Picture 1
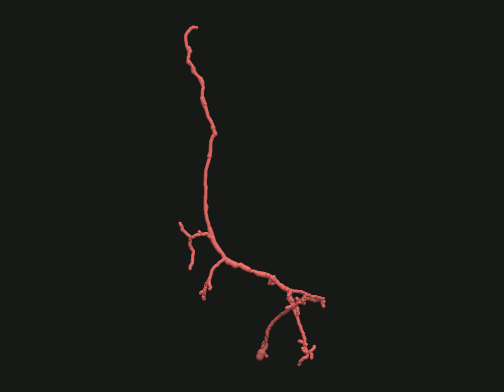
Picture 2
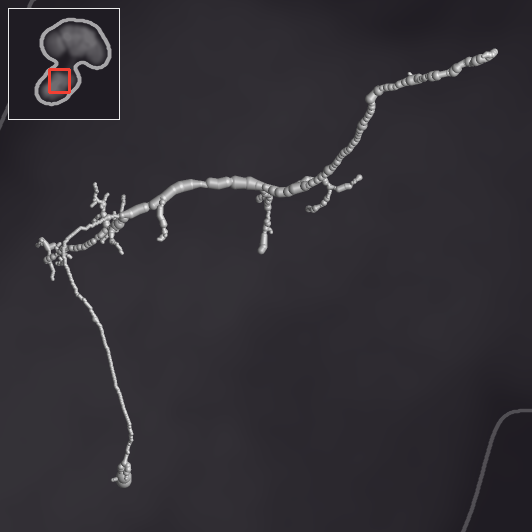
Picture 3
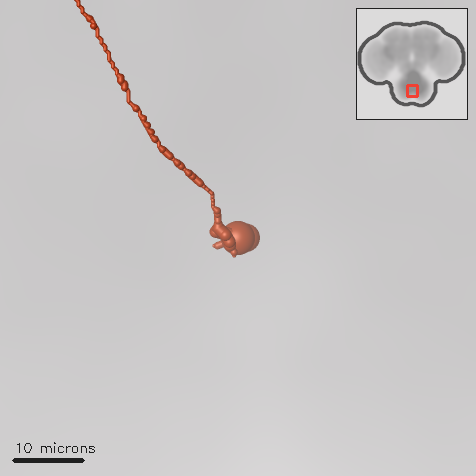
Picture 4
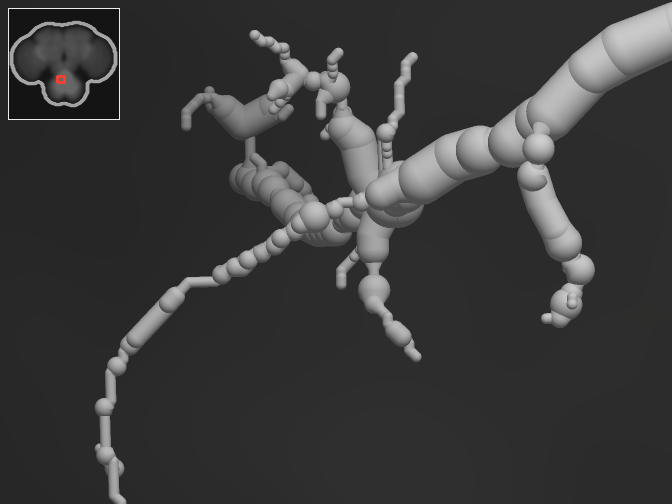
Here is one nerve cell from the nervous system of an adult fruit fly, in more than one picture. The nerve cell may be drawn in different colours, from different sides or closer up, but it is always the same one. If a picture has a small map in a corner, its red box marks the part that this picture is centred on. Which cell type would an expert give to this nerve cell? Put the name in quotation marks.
"IN06A011"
